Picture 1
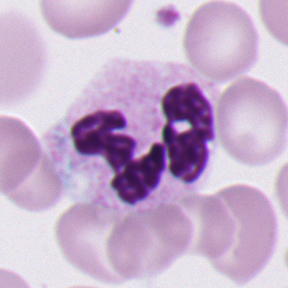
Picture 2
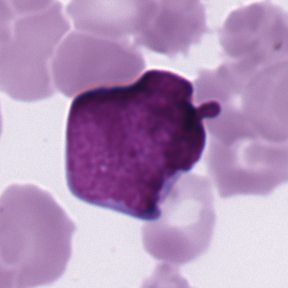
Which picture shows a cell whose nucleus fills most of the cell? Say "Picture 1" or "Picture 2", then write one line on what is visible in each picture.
Picture 2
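In picture 1: The cytoplasm is plentiful and pale pinkish-lilac.
In picture 2: The cytoplasm is only a thin pale blue-grey rim, seen best along the lower edge.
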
